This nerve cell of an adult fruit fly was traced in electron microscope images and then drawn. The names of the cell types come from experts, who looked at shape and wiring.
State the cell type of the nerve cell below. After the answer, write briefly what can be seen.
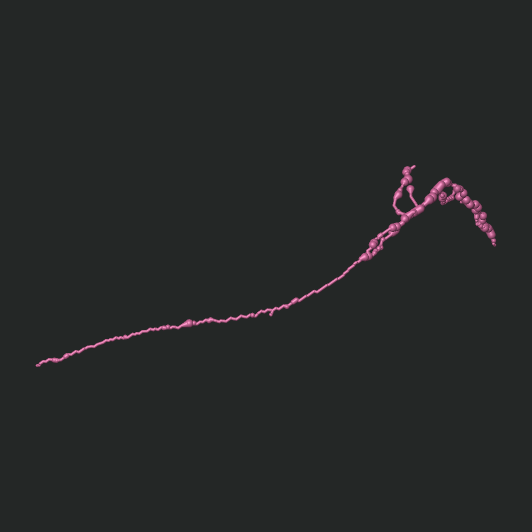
The cell type is JO-ED2_a. This is a sensory neuron entering the brain. There are a dozen or fewer branch ends. In this view it is wider than it is tall.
